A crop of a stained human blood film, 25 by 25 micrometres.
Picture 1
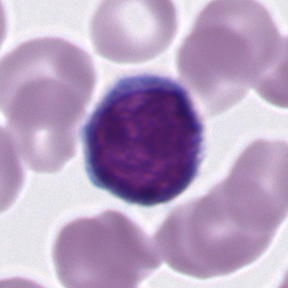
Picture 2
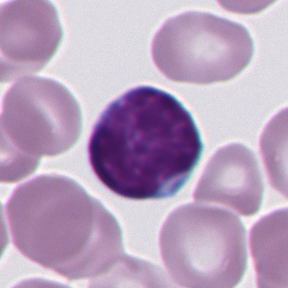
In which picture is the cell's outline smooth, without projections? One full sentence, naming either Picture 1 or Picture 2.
What Picture 2 shows is a cell with a smooth edge.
